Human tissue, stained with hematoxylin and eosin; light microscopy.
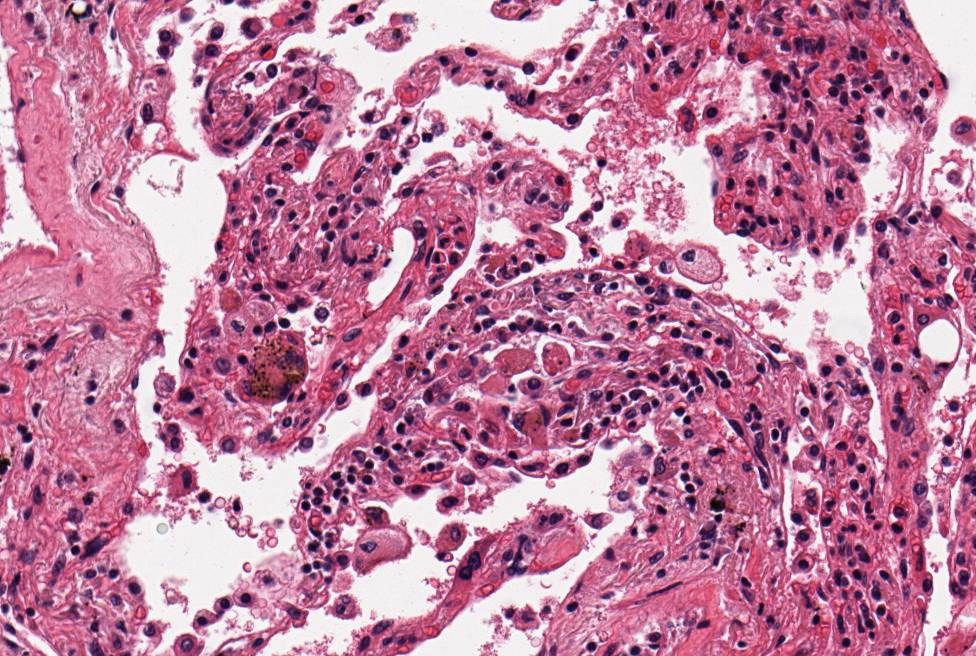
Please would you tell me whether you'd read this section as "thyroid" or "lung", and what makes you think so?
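This is lung. White empty spaces separate irregular branching strands of cellular tissue.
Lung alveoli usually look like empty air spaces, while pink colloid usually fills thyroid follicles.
Small round dark lymphocyte nuclei are densely scattered through the strands. Left of centre, one large cell has cytoplasm packed with coarse brown-black granules. A few large rounded cells lie free in the spaces.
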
